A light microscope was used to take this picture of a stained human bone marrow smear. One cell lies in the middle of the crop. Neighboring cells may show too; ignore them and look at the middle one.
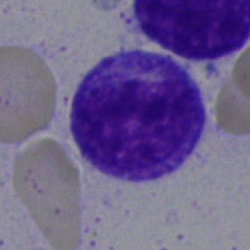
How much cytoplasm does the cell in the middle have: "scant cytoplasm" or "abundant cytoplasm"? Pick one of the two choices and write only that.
Scant cytoplasm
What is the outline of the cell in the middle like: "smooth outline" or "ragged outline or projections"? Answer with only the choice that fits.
Smooth outline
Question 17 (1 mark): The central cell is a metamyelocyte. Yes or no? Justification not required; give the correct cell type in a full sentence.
Yes, the cell of interest in the middle is a metamyelocyte.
